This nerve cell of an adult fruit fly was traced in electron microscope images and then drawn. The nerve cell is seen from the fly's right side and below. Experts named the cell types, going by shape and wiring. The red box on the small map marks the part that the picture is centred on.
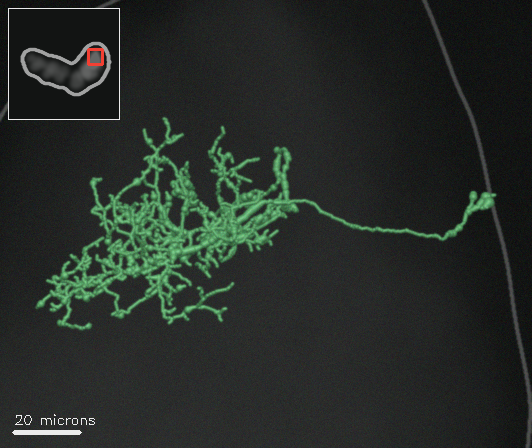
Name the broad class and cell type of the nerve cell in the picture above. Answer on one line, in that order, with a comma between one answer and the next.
central-brain intrinsic neuron, PLP058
